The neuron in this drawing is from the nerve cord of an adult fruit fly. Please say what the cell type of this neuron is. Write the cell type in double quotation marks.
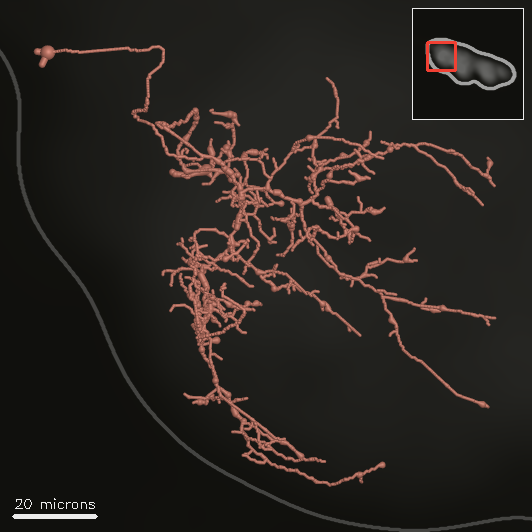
"IN01A056"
